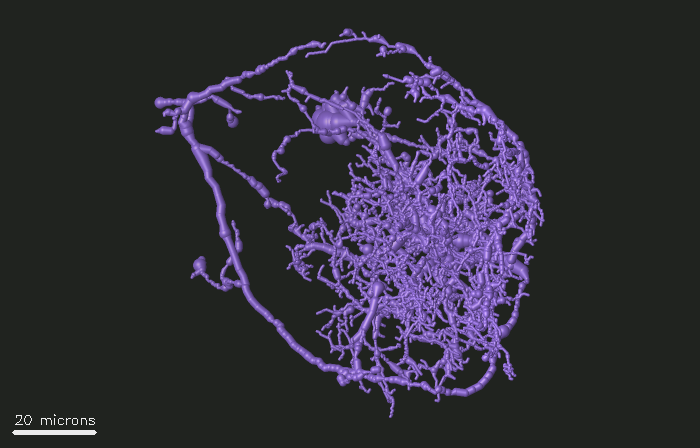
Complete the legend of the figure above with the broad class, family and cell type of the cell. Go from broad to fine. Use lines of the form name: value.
broad class: nerve-cord intrinsic neuron
family: hemilineage 09A
cell type: IN09A002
